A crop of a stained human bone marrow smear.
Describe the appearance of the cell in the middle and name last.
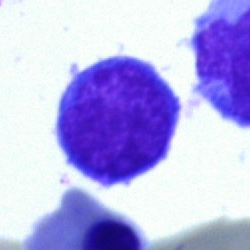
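Throughout, the cell takes a deep blue-purple stain. In the chromatin I see a mottled look, paler purple patches among darker areas. At the edge, I notice, a few tiny tags project outward. I see no vacuoles anywhere in it. It is a blast.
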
